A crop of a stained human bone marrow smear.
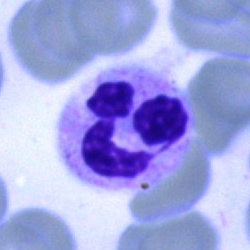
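Segmented neutrophil, the central cell in a stained human bone marrow smear. Note the round, smooth outline, the chromatin that's dense, clumped and dark purple, and no nucleoli showing.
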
